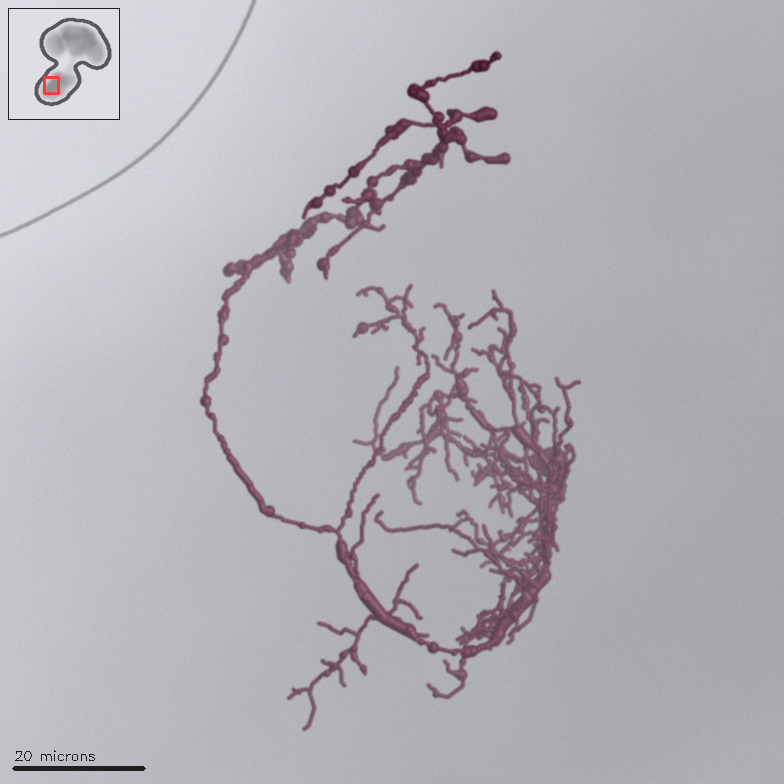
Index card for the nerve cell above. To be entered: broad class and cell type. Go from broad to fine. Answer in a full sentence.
A nerve-cord intrinsic neuron, type INXXX332.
